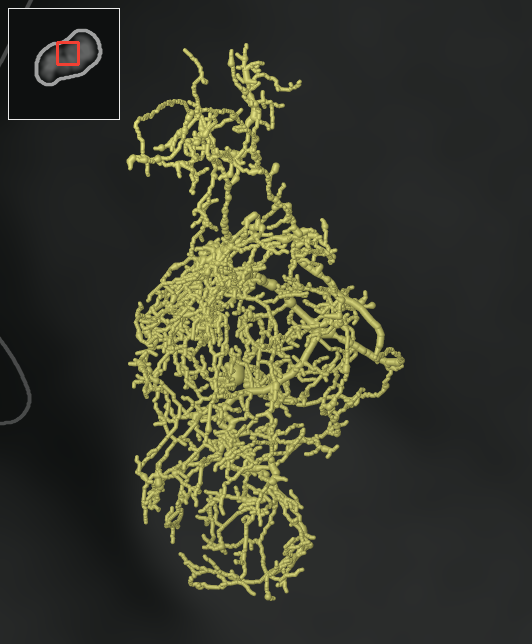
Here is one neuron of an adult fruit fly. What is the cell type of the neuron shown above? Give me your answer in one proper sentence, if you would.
This neuron is classified under the cell type CB0591.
